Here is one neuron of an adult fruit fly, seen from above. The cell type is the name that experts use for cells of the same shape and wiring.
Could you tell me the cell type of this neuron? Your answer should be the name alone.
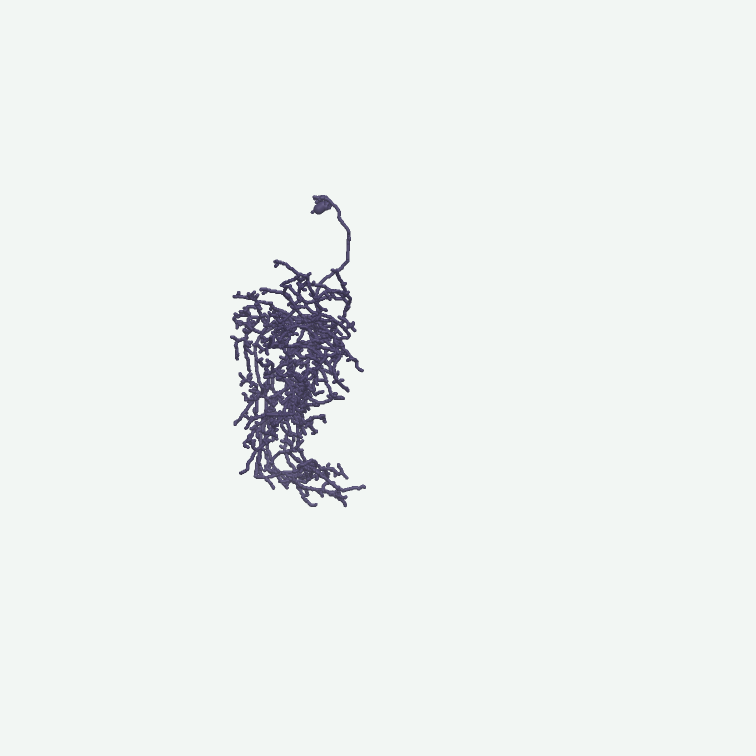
CB0244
